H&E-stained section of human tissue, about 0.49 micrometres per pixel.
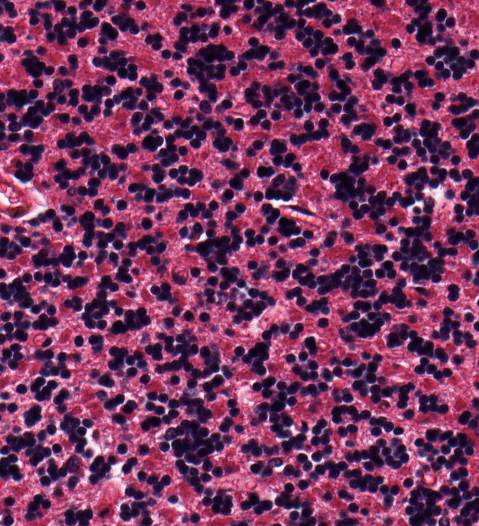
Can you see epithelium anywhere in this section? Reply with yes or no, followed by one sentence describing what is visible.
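No. No epithelium or glands are present in the field.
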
